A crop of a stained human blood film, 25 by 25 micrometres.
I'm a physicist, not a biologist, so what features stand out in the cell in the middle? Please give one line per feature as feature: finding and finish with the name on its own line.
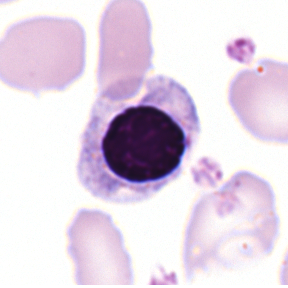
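Chromatin: dense and dark purple throughout the nucleus
Nucleus: round, about 7 micrometres across, set off-centre toward the right
Cytoplasm: pale greyish-lilac
Outline: smooth, with no surface projections
Cell: normoblast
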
